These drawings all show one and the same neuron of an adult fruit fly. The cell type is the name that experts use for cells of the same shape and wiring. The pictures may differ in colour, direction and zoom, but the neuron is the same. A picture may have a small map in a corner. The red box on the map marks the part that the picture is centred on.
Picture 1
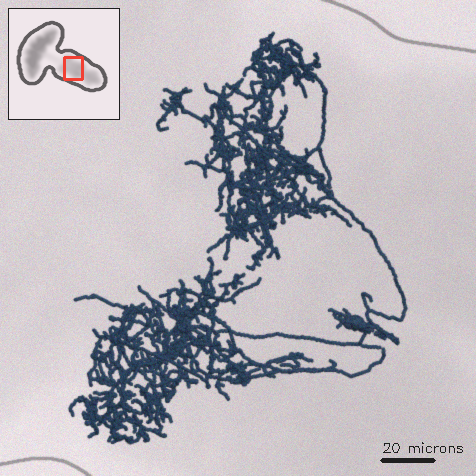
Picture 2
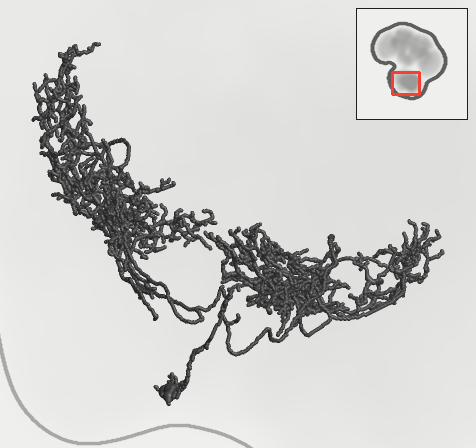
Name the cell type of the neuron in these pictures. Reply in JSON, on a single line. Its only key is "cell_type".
{"cell_type": "IN00A009"}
